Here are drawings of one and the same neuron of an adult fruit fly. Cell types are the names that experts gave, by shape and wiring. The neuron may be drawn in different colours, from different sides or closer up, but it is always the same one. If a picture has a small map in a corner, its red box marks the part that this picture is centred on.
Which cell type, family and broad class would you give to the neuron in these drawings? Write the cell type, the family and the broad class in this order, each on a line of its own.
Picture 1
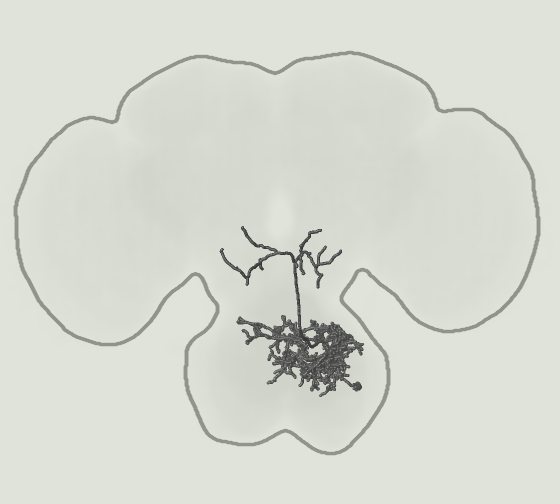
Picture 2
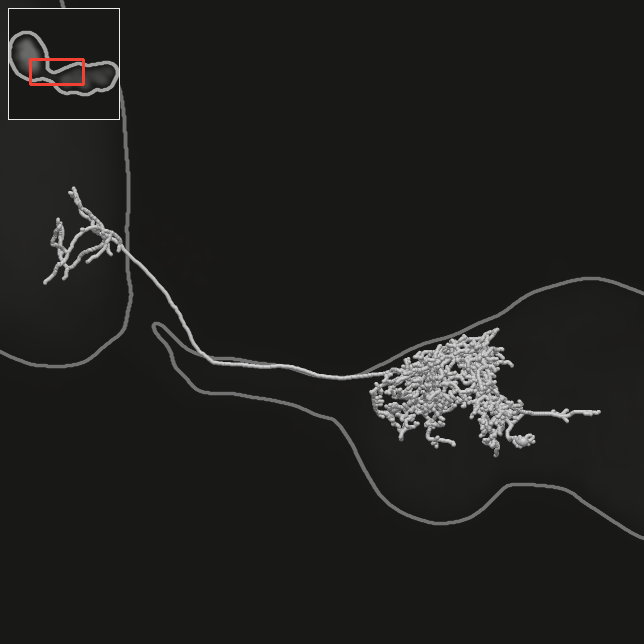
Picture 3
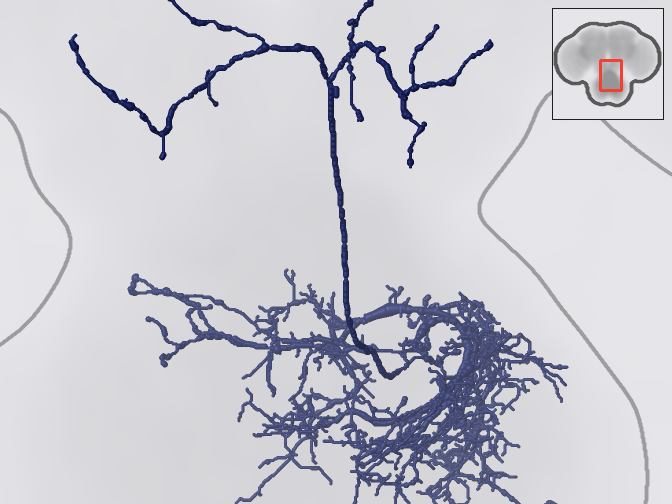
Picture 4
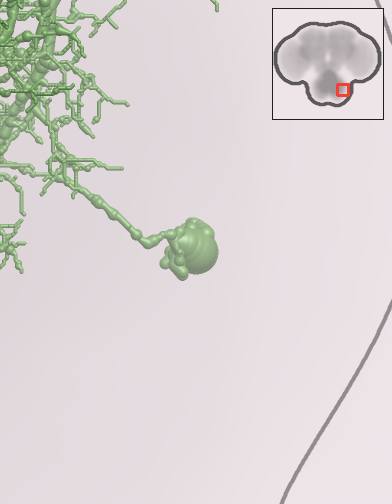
AN03A002
hemilineage 03A
ascending neuron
